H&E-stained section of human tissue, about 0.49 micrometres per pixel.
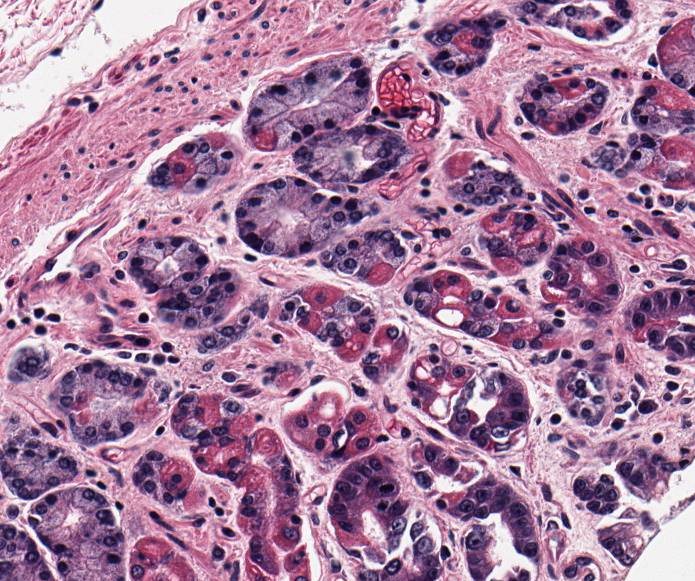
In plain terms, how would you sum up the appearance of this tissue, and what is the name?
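Closely packed glands fill most of the field, mostly cut in cross section, with thin strands of stroma between. Two cell types line them: bright pink ones with a round central dark nucleus, and grey-purple, finely granular ones with round nuclei toward the outer, basal side. That's stomach.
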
